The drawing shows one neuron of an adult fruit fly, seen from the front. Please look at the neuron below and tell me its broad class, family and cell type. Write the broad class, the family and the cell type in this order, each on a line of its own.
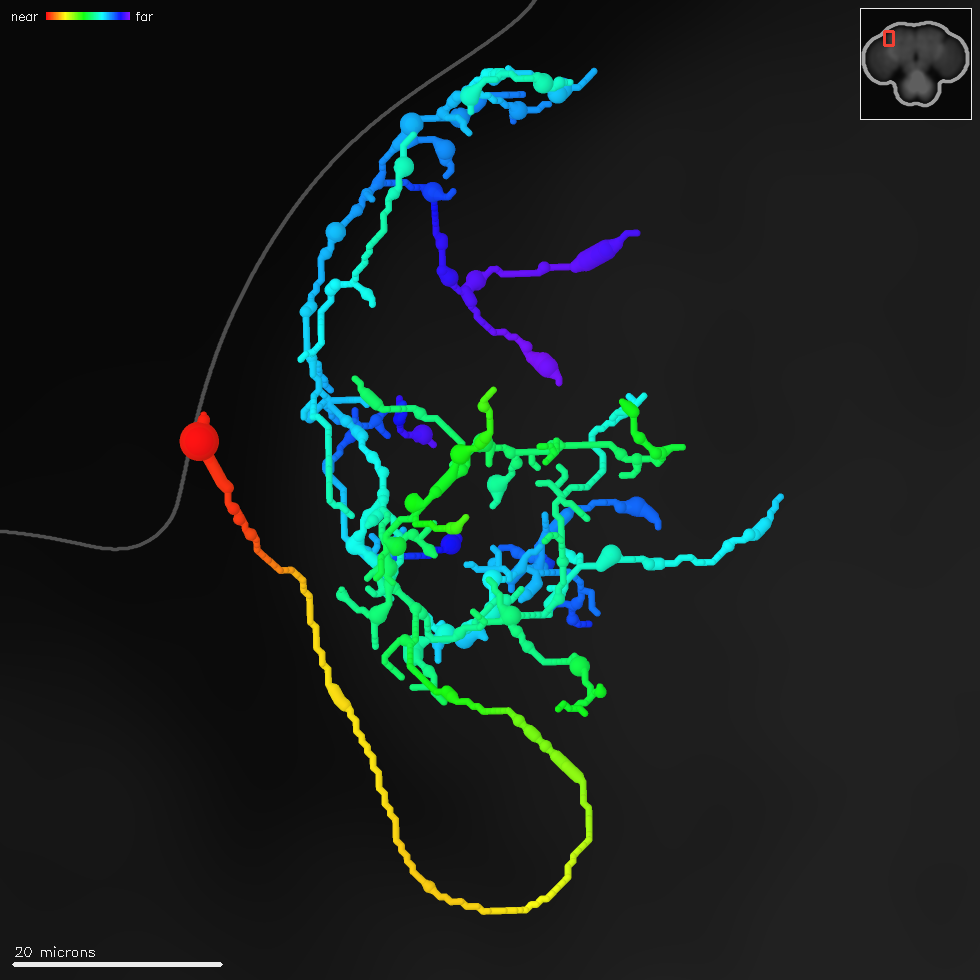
central-brain intrinsic neuron
hemilineage LHl4_dorsal
LHAV4g7_a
